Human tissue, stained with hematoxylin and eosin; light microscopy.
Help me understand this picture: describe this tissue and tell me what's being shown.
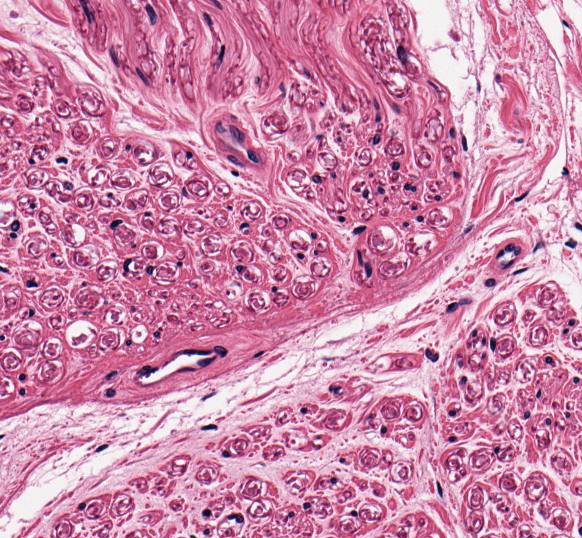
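Fibres: in the lower part of the upper-left fascicle and in the lower-right fascicle, most are cut across as round profiles. Nuclei: small, dark, elongated, sparse between fibres. Vessel: small, empty slit-like lumen, lower edge of upper-left fascicle, left of centre. The tissue is tibial nerve.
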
